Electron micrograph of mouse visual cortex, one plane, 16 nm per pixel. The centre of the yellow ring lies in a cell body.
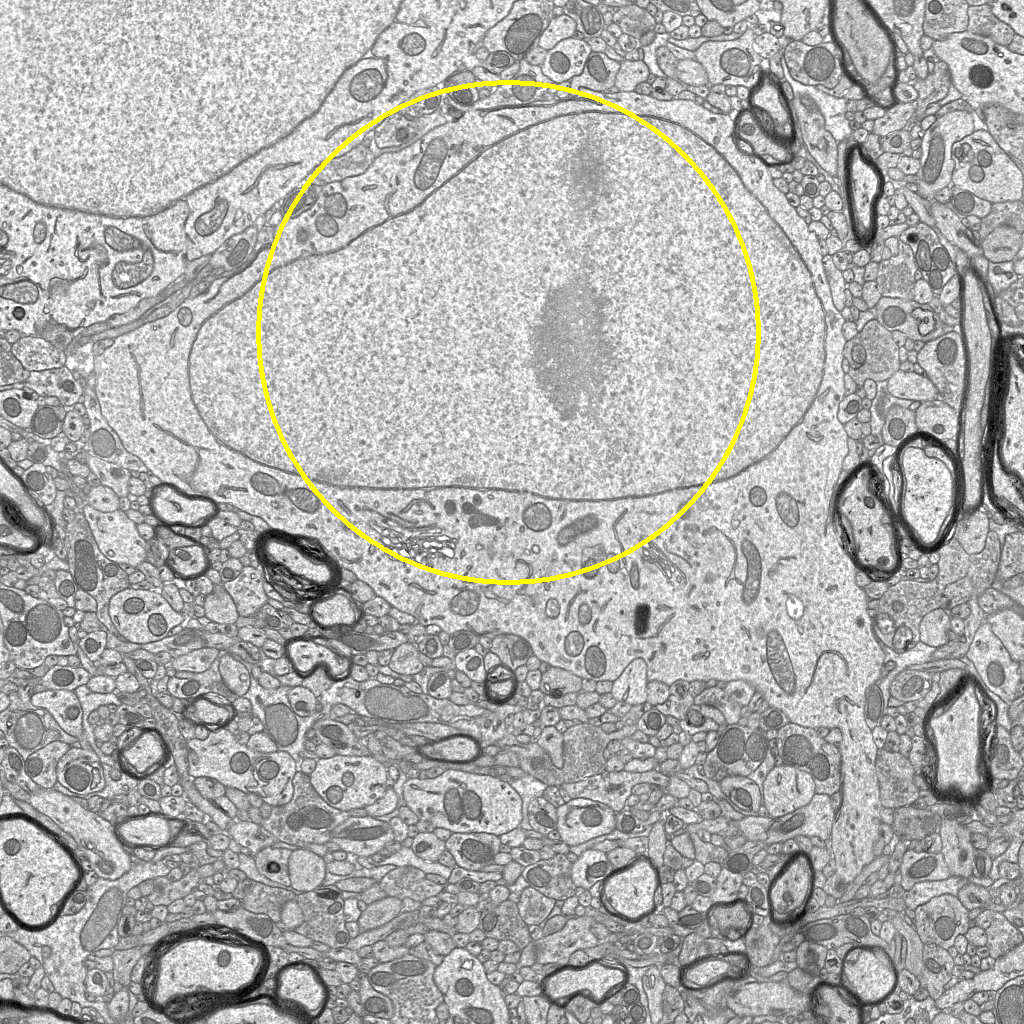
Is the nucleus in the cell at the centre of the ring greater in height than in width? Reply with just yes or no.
No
